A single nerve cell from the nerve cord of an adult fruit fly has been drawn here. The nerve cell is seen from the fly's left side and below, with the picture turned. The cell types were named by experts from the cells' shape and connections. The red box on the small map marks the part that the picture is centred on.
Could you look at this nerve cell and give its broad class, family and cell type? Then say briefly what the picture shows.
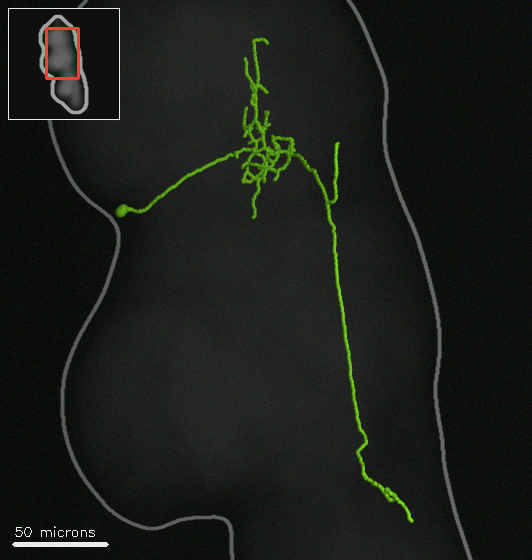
Its broad class is nerve-cord intrinsic neuron. The family is hemilineage 06A. The cell type is IN06A113. From top to bottom in the picture it spans about 250 microns. In this view it is taller than it is wide.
